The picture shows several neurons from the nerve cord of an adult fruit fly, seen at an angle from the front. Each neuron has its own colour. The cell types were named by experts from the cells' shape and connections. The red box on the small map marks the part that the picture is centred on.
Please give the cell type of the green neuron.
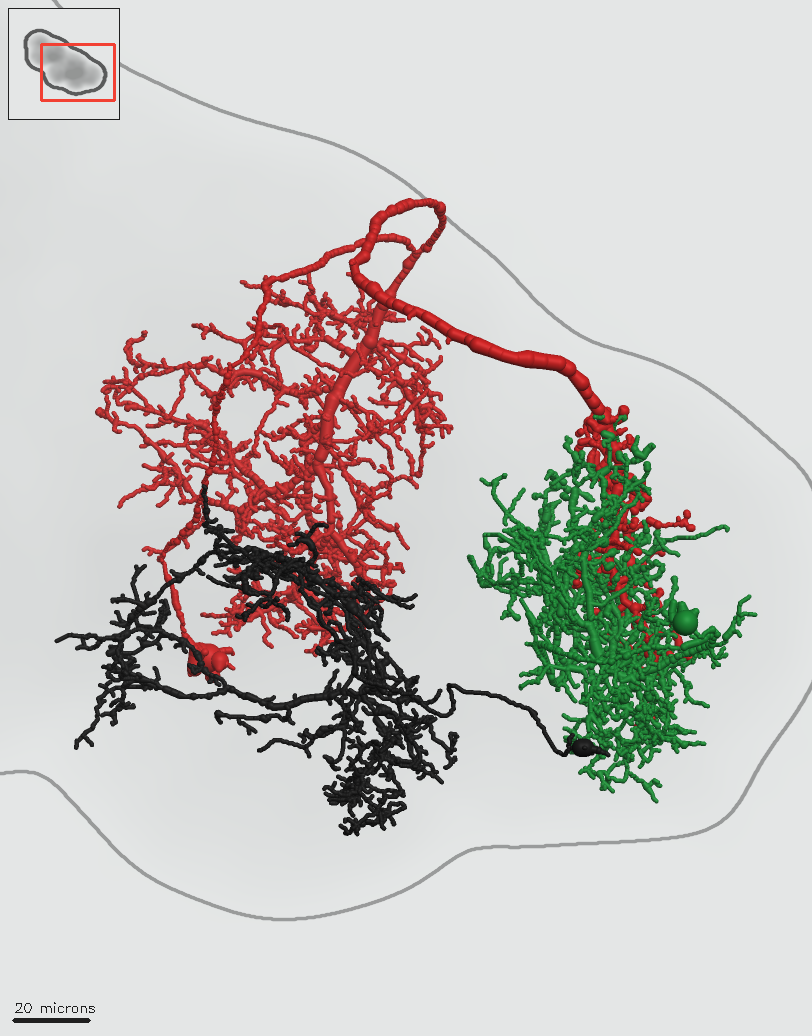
IN09A010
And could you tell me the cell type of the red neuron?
IN02A003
